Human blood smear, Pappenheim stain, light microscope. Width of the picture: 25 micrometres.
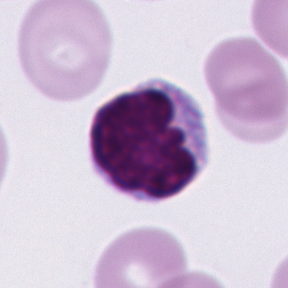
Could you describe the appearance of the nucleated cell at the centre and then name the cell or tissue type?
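Measuring about 11 micrometres across, the cell holds a nucleus about 9 micrometres across that fills about 70% of its area. On its right side, where it faces the cytoplasm, the nuclear edge is notched and scalloped. Chromatin is dark purple and coarsely clumped. Cytoplasm lies mostly as a crescent on the right side of the cell and contains fine pinkish-purple granules. Name: typical lymphocyte.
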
